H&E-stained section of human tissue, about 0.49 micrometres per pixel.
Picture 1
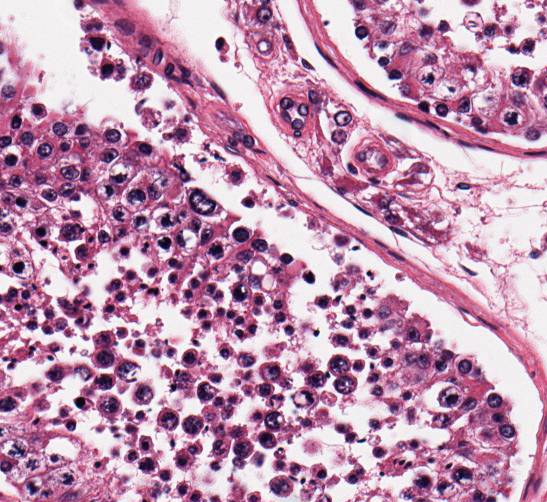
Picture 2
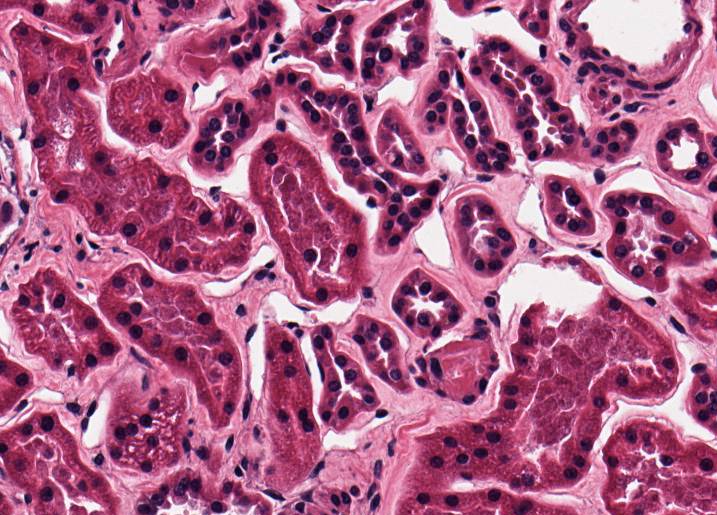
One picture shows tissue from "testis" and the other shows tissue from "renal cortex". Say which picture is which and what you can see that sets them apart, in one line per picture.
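Picture 1 is from the testis. The large tubule is lined by a thick epithelium of many layers of rounded cells that fills most of its interior.
Picture 2 is from the renal cortex. Each tubule is lined by a single layer of epithelial cells with round, dark nuclei.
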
